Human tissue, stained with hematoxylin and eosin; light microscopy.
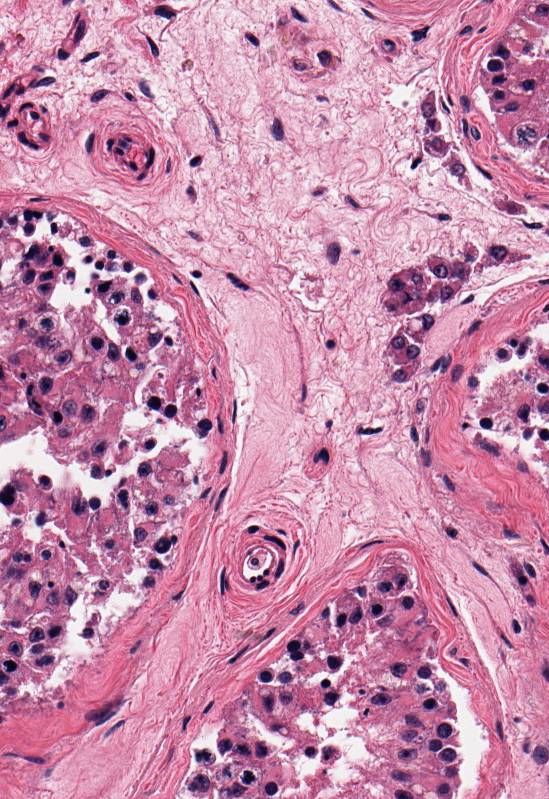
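Testis. Each cellular compartment: bounded by a thick wall of concentric pink fibrous layers. Inside: loosely cohesive cells with many clear spaces; mostly round, dark purple nuclei in pink cytoplasm. Stroma, right middle, outside the walls: small cluster of cells with pink cytoplasm and round nuclei.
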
